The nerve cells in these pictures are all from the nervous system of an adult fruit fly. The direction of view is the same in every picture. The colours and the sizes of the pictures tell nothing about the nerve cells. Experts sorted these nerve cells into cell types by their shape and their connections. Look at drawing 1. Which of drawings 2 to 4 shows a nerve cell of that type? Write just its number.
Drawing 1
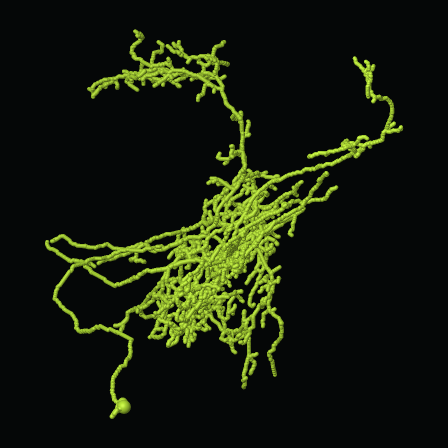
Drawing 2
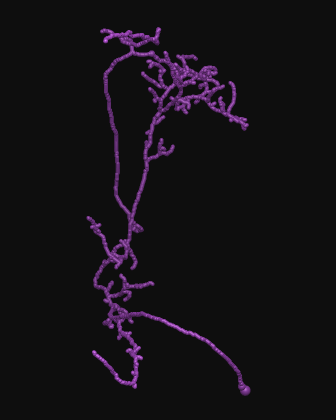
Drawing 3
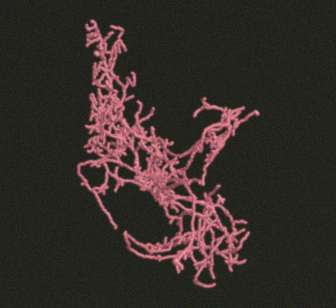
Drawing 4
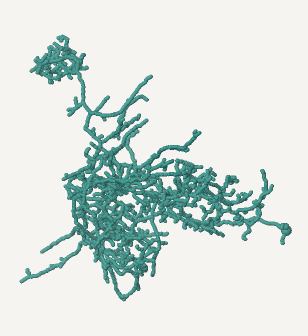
4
